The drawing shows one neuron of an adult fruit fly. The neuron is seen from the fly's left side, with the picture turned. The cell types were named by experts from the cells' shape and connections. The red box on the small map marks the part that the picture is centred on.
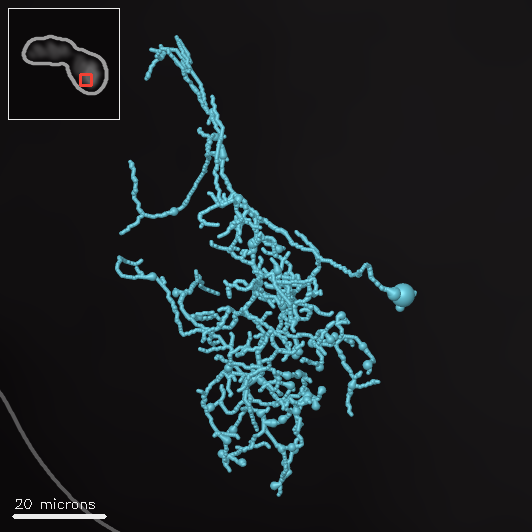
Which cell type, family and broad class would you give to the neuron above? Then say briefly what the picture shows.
Its cell type is SLP157. The family is hemilineage SLPad1_anterior. Its broad class is central-brain intrinsic neuron. Its cell body lies on the right of the picture. From top to bottom in the picture it spans about 100 microns. The picture shows dozens of branch ends.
